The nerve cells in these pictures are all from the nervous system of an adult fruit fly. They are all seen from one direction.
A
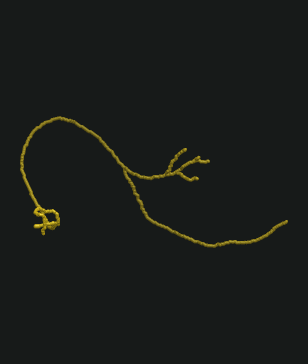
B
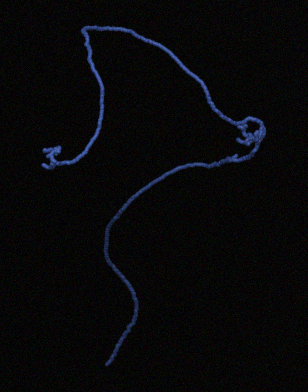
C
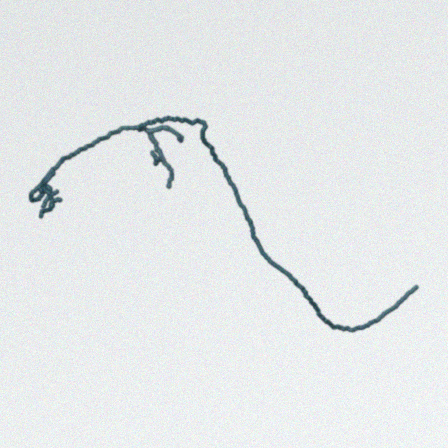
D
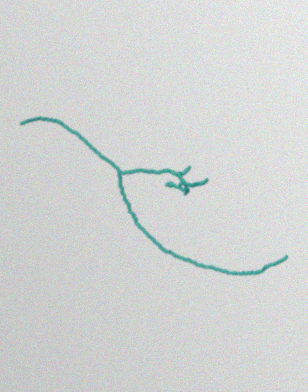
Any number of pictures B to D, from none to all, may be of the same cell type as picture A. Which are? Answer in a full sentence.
Picture D is of the same cell type.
